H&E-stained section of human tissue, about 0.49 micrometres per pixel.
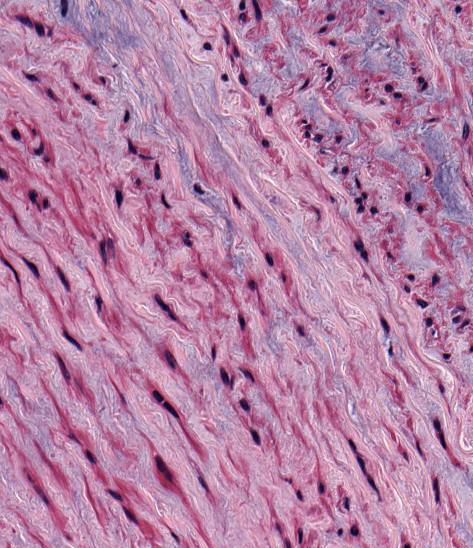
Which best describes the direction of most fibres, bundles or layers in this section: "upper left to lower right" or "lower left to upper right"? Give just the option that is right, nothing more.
Upper left to lower right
